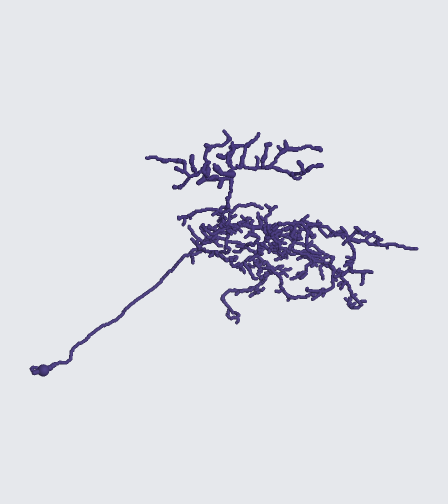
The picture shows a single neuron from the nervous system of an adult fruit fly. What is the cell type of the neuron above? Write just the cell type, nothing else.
IN06A109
